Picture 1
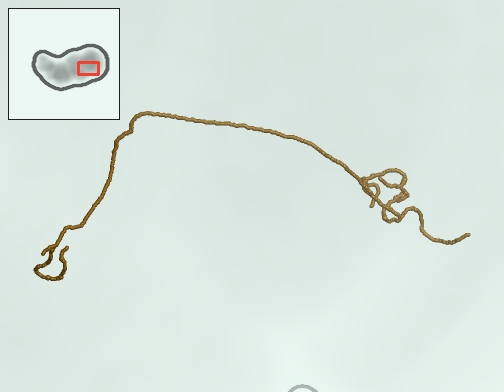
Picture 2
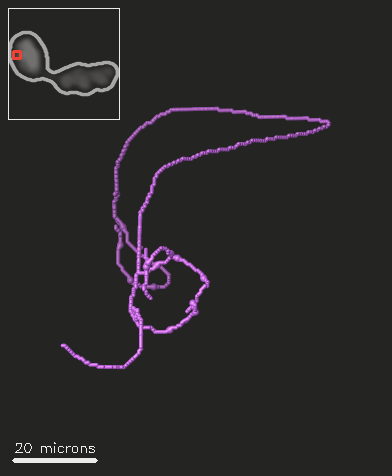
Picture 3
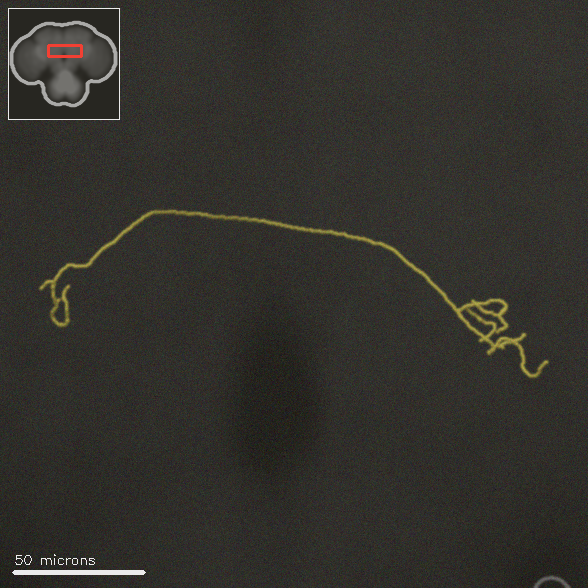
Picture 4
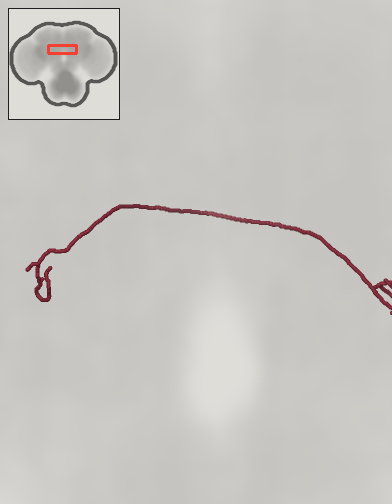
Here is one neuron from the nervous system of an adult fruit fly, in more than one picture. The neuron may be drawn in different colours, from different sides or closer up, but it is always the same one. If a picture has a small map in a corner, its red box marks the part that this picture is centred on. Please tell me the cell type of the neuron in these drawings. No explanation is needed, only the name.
ORN_VA1d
